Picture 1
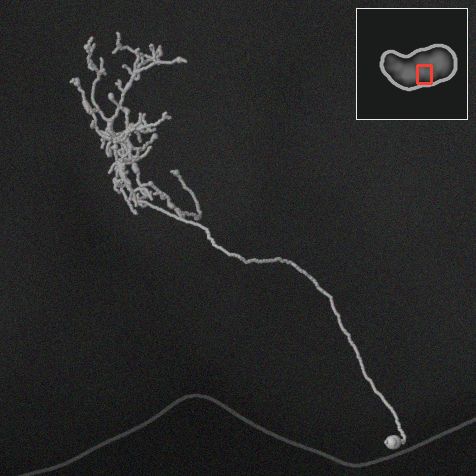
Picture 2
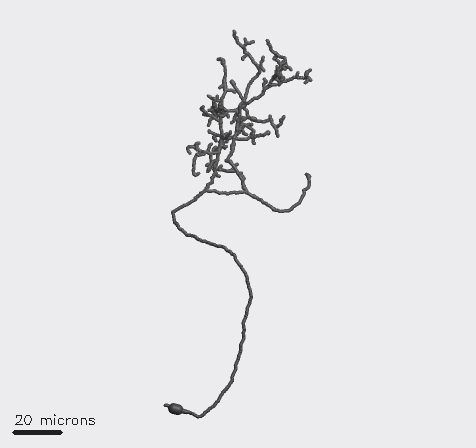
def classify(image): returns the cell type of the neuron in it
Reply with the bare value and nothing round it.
CB3748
